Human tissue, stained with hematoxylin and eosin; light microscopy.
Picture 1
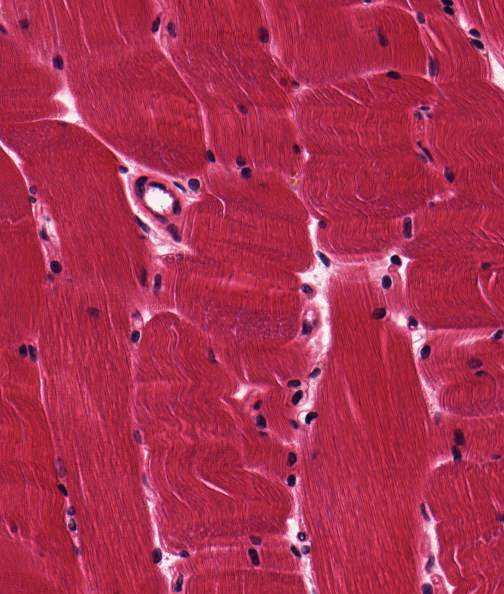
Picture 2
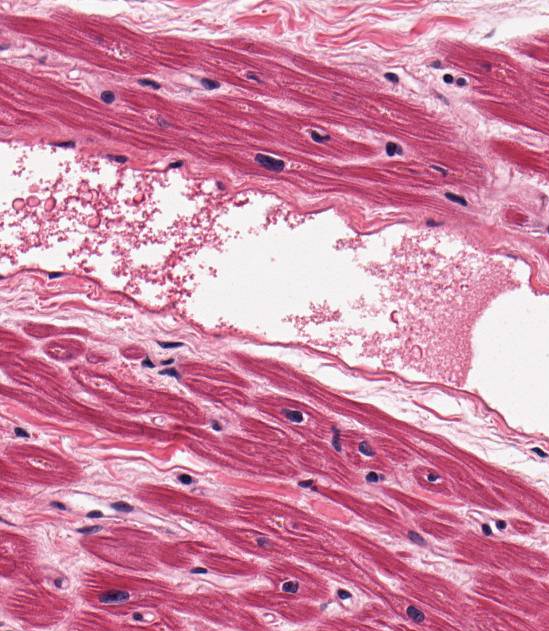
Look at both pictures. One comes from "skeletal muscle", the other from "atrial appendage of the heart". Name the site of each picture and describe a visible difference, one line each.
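Picture 1 – skeletal muscle. The dark, elongated nuclei of the muscle fibres lie at the fibre edges rather than in their centres.
Picture 2 – atrial appendage of the heart. The nuclei of the muscle fibres are oval and lie centrally within the fibres.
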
